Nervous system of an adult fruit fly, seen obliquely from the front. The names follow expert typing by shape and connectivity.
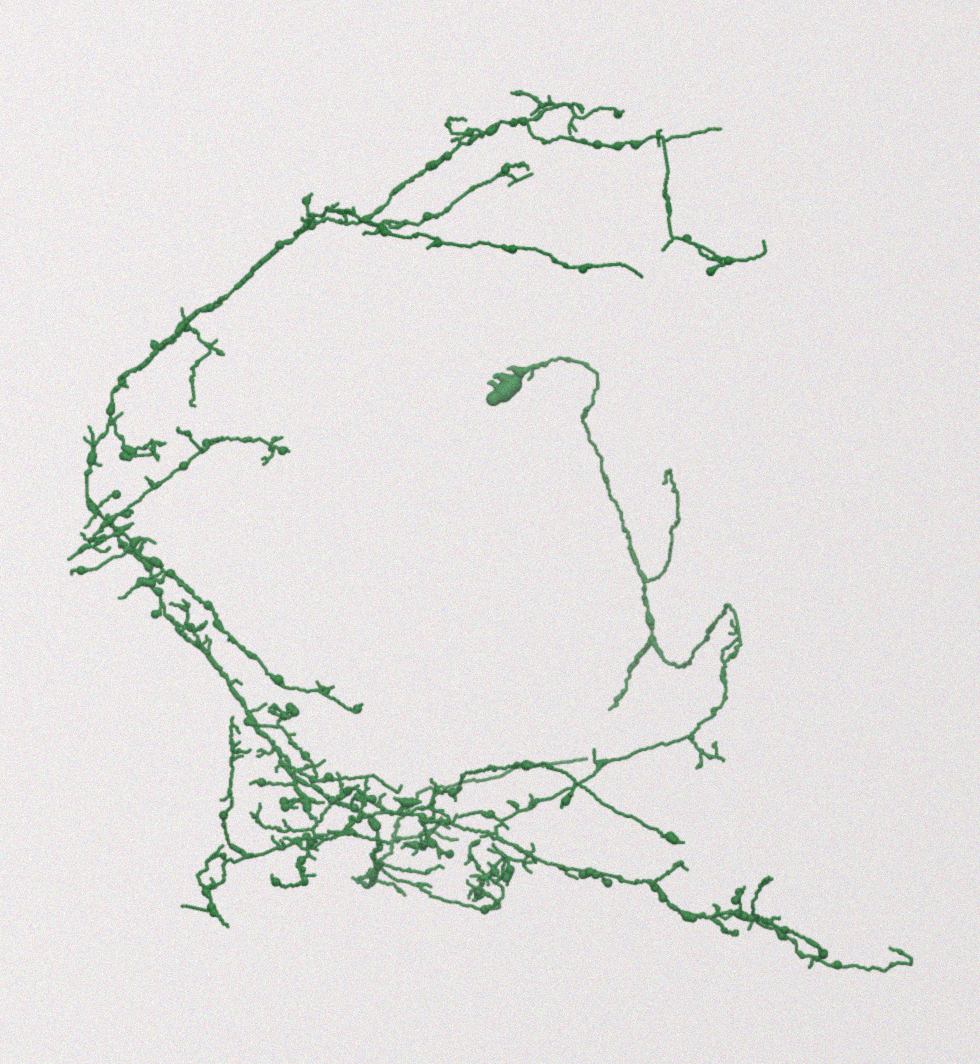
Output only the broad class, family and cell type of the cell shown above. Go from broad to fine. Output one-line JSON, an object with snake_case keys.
{"broad_class": "nerve-cord intrinsic neuron", "family": "hemilineage 19A", "cell_type": "IN19A056"}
